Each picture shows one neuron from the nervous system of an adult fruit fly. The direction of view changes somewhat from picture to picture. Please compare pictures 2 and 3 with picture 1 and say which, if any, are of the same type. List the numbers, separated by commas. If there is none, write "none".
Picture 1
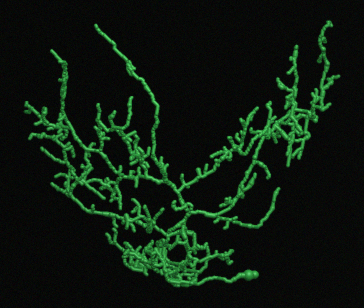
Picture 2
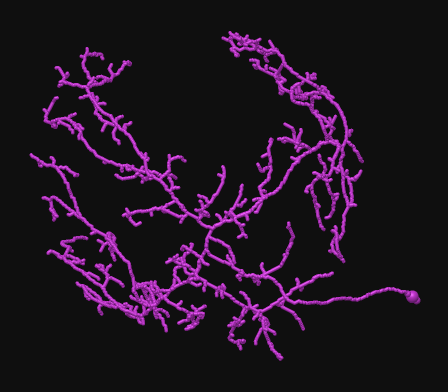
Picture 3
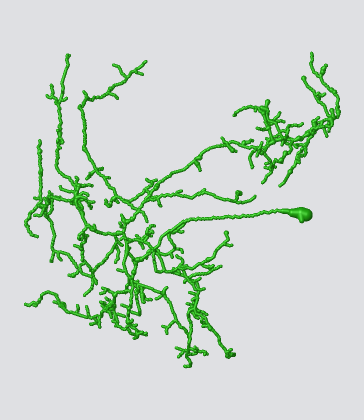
2, 3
